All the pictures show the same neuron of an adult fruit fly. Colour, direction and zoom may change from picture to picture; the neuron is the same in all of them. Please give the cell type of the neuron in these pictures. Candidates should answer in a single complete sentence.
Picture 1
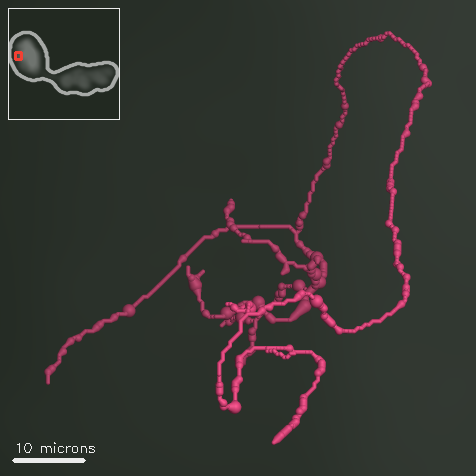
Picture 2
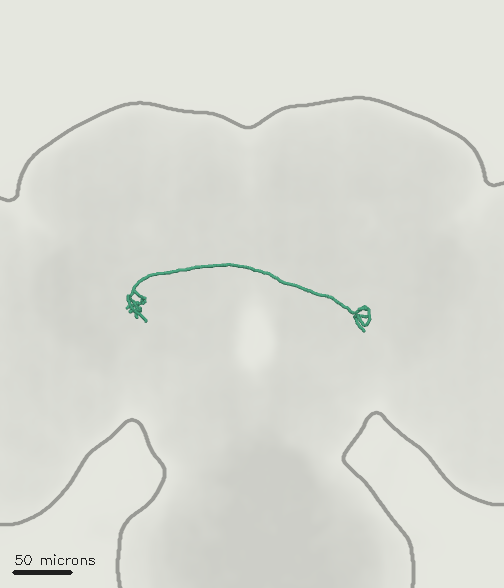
The cell type held by this neuron is ORN_VL2a.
